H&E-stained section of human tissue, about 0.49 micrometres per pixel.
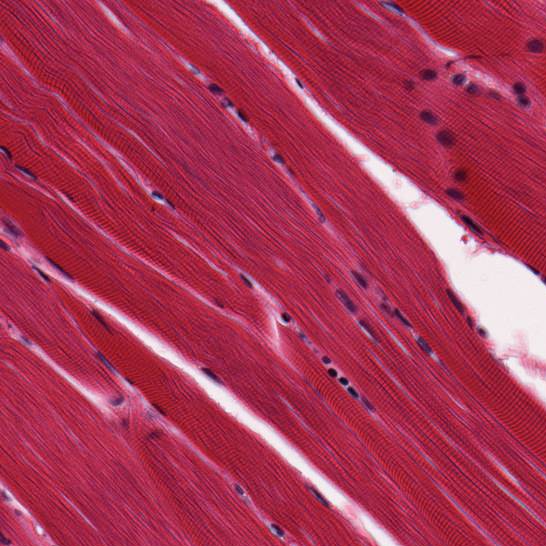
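Skeletal muscle, haematoxylin and eosin stain. Long parallel fibres cross the whole field diagonally from upper left to lower right, showing fine, regular transverse cross-striations. Flattened, elongated nuclei lie at the fibre edges rather than in their centres. The cytoplasm stains a deep red with eosin.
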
